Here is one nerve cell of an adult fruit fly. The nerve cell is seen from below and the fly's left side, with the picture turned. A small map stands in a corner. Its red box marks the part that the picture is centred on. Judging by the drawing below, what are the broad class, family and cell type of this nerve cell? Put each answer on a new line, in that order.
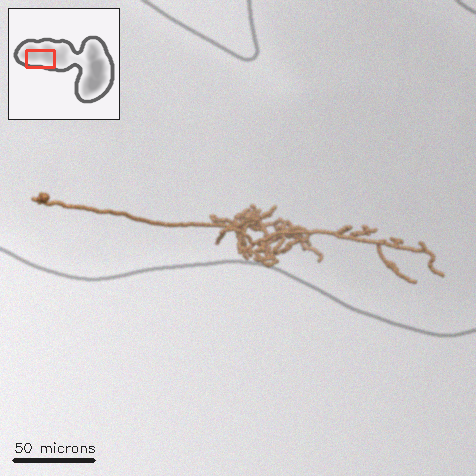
nerve-cord intrinsic neuron
hemilineage 16B
IN16B059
